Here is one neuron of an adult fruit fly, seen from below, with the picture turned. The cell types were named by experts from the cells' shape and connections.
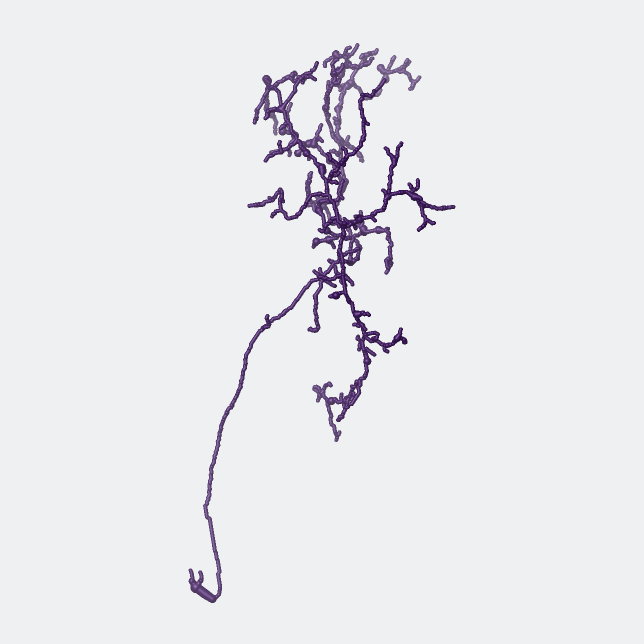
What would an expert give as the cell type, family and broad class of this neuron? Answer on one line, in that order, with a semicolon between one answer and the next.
IN13B087; hemilineage 13B; nerve-cord intrinsic neuron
